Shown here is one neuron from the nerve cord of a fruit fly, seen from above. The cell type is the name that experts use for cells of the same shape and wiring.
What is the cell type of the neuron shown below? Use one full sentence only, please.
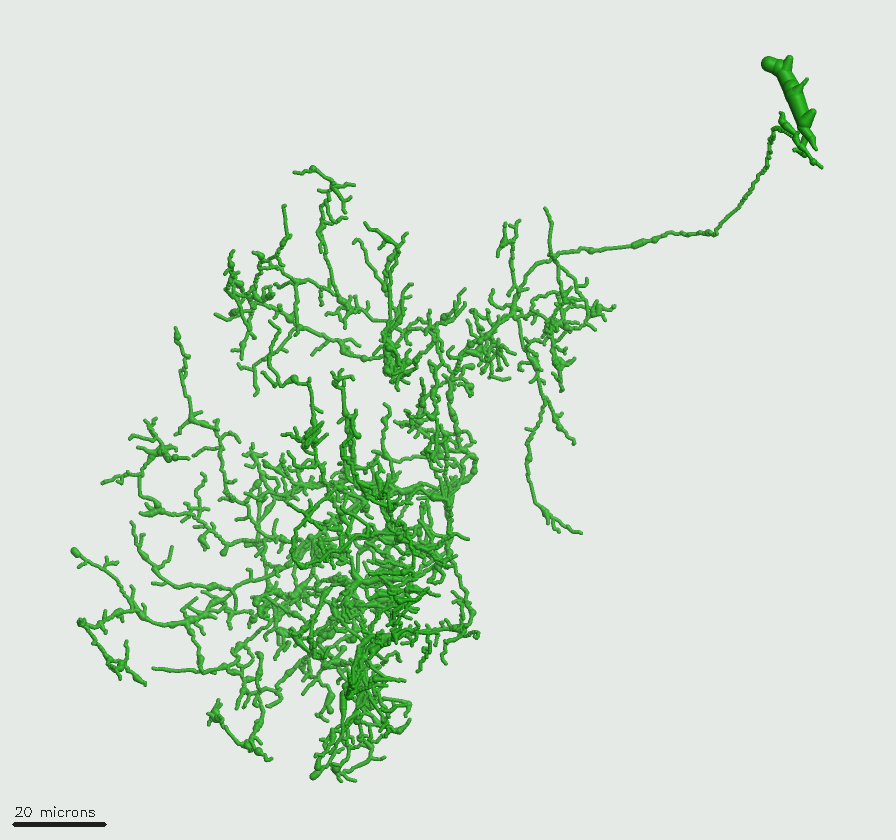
The neuron is categorized under cell type IN09B005.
